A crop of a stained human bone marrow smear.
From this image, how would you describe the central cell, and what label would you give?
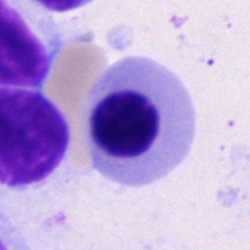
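Notice the nucleus sitting off-centre, over toward the left side of the cell. There are no nucleoli showing in it. Plenty of cytoplasm around it, pale blue, and no granules you can pick out. That's an erythroblast.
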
